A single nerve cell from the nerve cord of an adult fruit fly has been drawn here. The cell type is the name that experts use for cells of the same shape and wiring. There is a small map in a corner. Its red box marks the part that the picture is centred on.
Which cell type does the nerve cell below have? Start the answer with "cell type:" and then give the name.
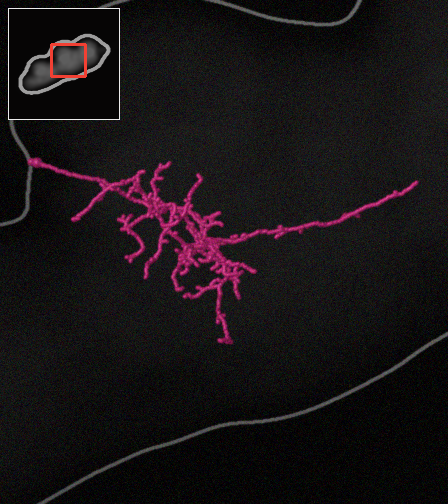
cell type: IN12B053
